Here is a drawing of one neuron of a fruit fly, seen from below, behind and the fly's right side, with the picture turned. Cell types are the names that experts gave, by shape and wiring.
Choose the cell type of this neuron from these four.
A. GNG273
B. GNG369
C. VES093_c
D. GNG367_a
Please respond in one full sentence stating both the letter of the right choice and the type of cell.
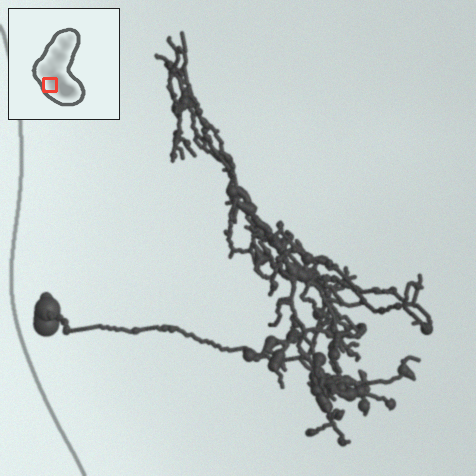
The neuron is a cell of type GNG367_a, the type in option D.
